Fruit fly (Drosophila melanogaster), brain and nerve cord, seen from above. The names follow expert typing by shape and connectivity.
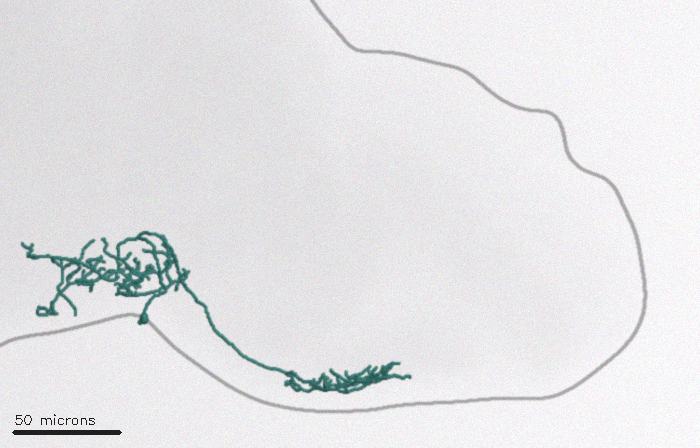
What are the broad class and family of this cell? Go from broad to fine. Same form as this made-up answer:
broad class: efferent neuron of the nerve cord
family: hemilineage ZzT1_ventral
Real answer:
broad class: visual centrifugal neuron
family: hemilineage VLPp&l1_posterior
